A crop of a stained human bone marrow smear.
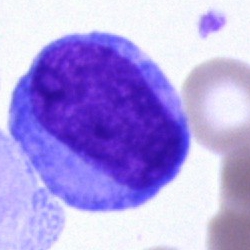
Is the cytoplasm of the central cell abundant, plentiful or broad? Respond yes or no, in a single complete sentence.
No, the cytoplasm of this cell is scant, not abundant.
